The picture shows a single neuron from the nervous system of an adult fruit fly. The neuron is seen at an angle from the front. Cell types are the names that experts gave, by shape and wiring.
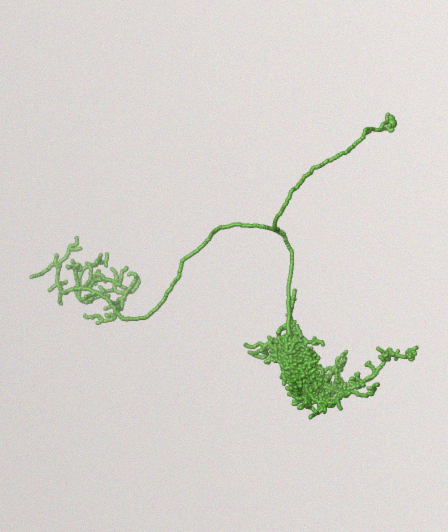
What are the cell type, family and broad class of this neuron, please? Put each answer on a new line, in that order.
AMMC012
hemilineage 07B
central-brain intrinsic neuron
